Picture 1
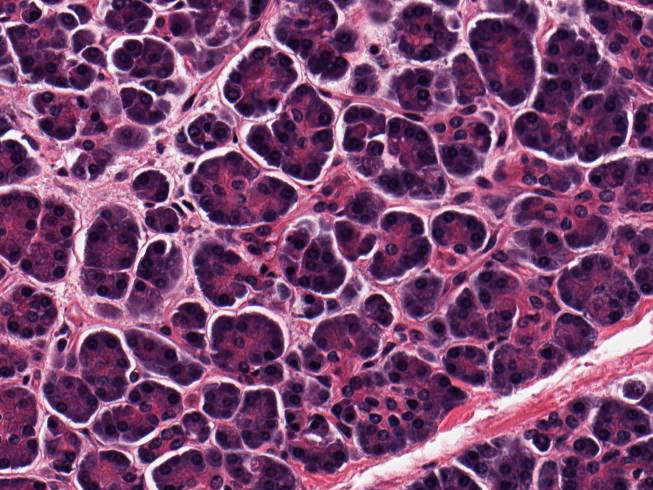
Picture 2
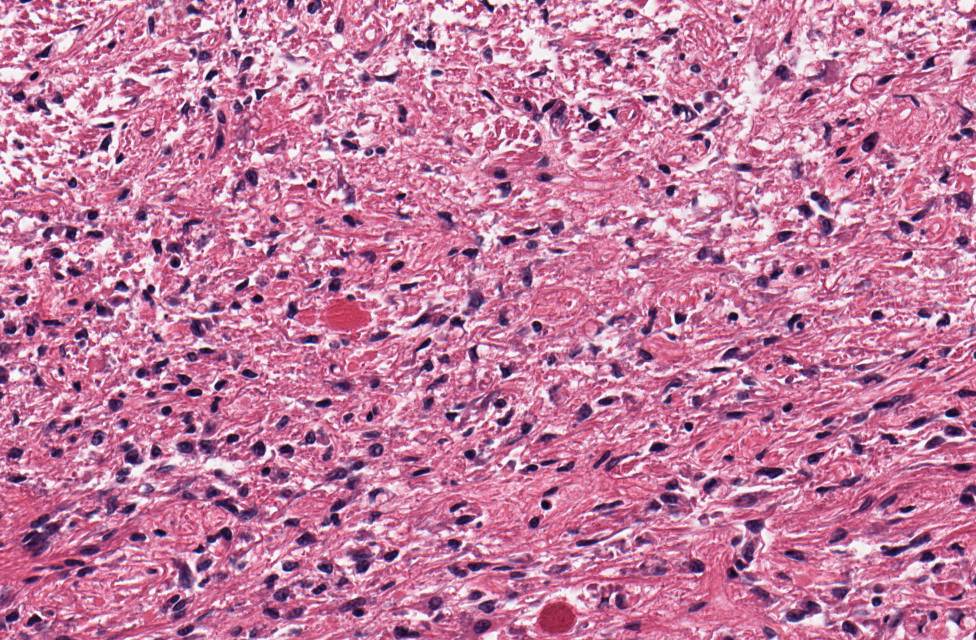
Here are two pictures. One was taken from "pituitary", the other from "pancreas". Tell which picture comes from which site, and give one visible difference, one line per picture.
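Picture 1 is from the pancreas. The acinar cells have round dark nuclei placed toward the outer, basal edge of each acinus.
Picture 2 is from the pituitary. No epithelium or gland-like structures are present anywhere in the field.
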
